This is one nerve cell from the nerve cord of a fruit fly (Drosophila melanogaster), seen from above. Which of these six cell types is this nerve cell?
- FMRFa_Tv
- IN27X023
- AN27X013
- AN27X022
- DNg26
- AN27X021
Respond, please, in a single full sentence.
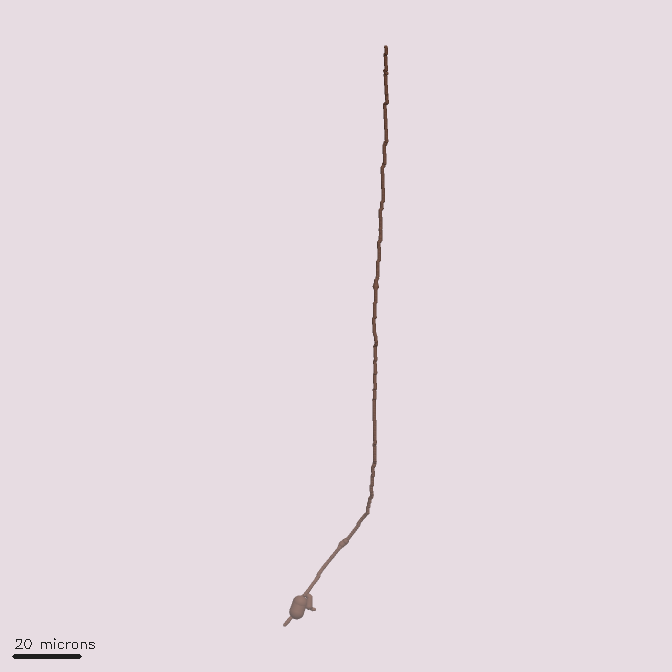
As its cell type, this nerve cell has AN27X022.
